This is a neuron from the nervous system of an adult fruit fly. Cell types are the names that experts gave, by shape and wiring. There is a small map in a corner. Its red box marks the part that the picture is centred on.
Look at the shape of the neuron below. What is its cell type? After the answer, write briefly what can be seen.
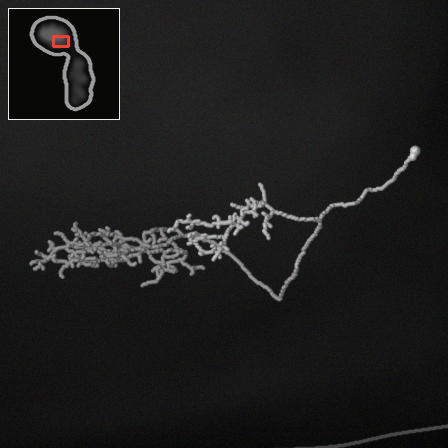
The cell type is Tm30. This is an optic-lobe intrinsic neuron. Dozens of branch ends can be seen. As drawn here it is more than twice as wide as it is tall.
